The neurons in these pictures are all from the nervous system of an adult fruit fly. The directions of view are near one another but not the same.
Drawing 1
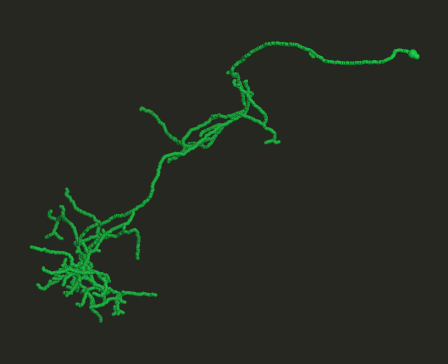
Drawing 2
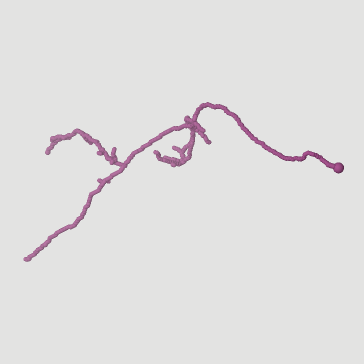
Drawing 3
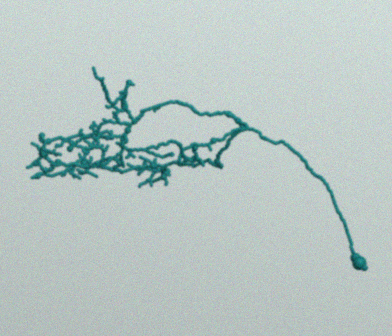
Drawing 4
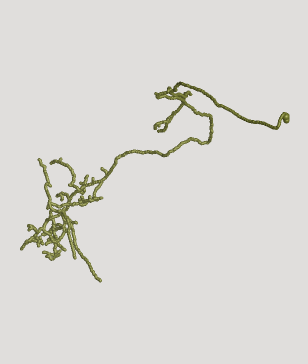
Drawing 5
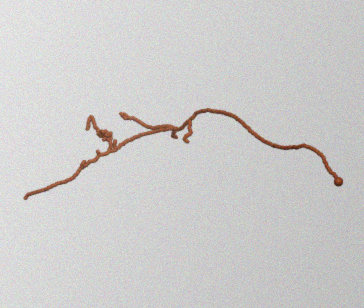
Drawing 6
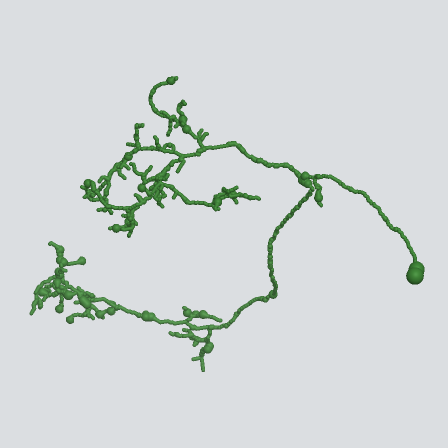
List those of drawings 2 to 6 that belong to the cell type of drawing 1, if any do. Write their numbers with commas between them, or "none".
4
